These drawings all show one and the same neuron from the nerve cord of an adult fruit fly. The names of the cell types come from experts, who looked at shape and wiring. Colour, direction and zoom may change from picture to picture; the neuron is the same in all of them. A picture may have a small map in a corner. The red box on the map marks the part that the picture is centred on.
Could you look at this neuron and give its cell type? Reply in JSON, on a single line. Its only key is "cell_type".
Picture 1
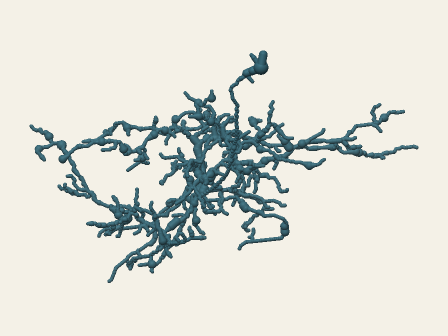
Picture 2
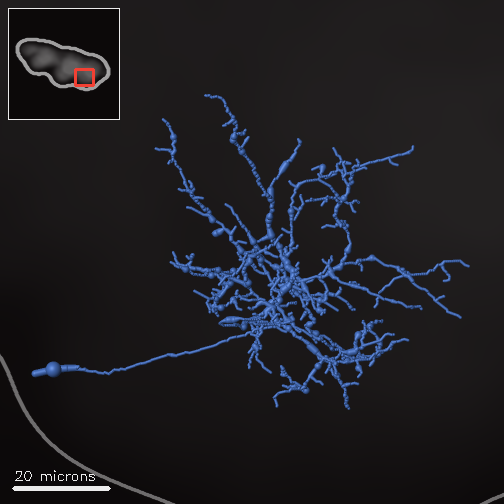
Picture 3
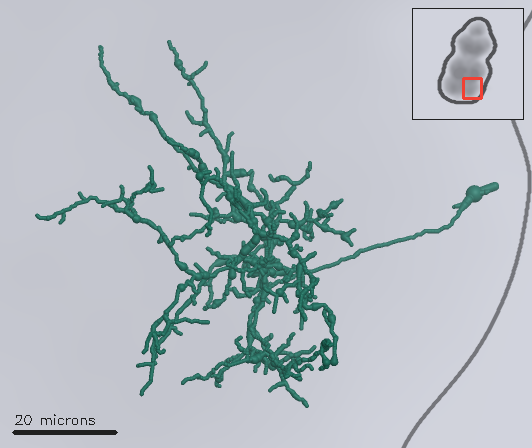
{"cell_type": "IN20A.22A040"}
